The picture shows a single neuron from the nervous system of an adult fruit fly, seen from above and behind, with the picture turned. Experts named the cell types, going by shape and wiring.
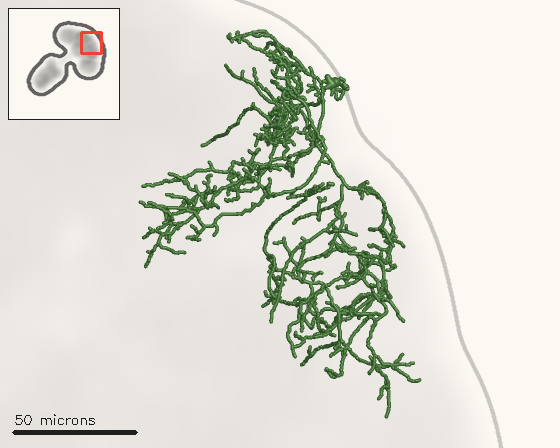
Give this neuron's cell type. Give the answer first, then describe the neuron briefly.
Its cell type is SMP089. It is a central-brain intrinsic neuron. It lies in the brain. The cell body can be seen at the top of the picture. From top to bottom in the picture it spans about 160 microns.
